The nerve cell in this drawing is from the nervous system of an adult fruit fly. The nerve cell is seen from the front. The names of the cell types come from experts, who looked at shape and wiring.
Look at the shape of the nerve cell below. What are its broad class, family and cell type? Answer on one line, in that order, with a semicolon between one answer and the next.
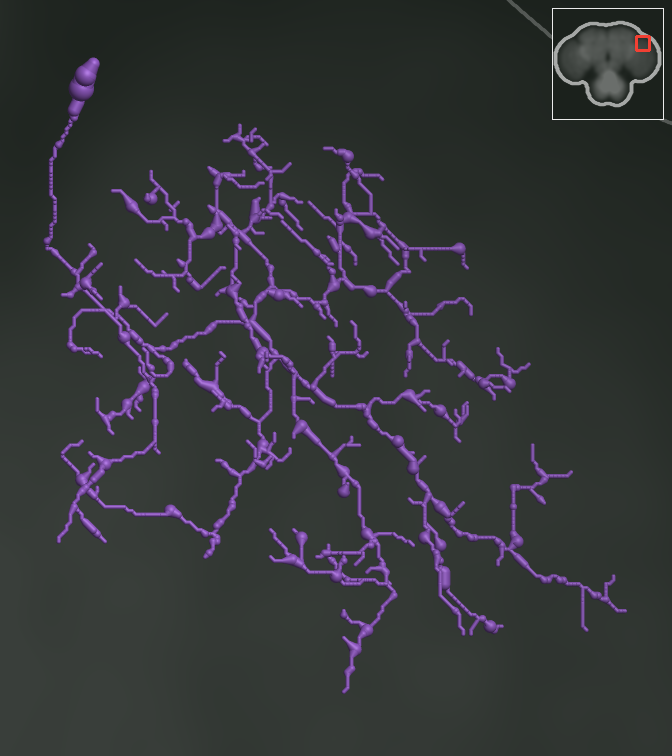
optic-lobe intrinsic neuron; Cm; Cm21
